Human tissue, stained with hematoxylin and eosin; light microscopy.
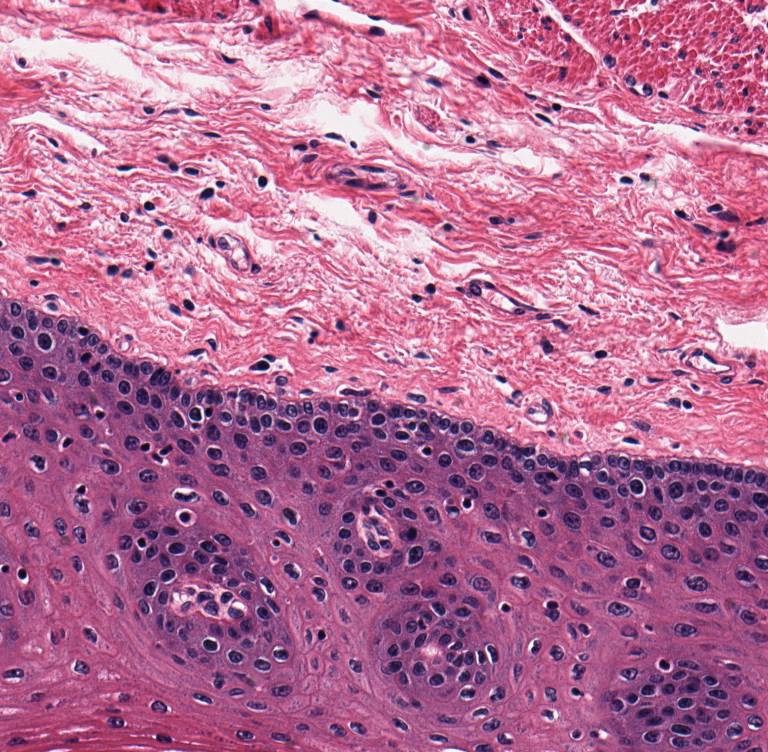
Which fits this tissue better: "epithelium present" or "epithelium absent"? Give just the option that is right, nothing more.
Epithelium present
